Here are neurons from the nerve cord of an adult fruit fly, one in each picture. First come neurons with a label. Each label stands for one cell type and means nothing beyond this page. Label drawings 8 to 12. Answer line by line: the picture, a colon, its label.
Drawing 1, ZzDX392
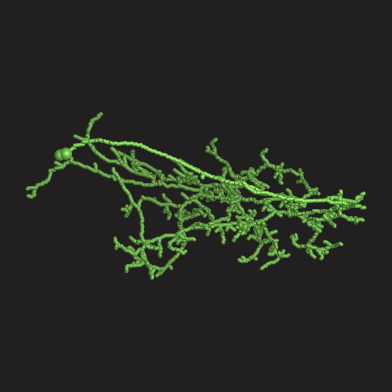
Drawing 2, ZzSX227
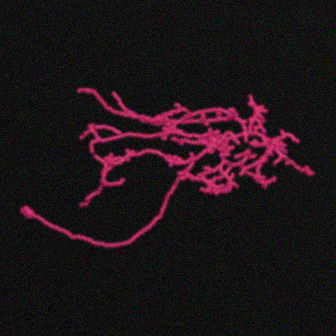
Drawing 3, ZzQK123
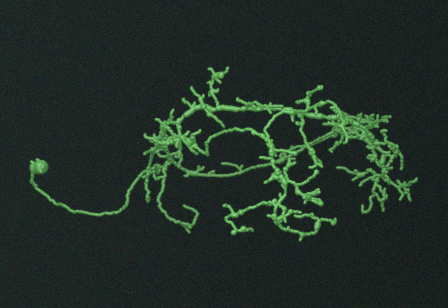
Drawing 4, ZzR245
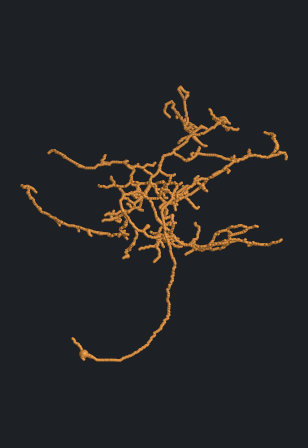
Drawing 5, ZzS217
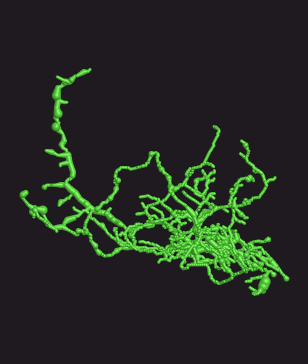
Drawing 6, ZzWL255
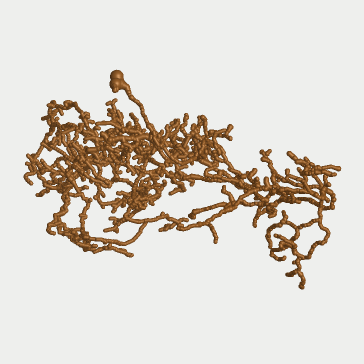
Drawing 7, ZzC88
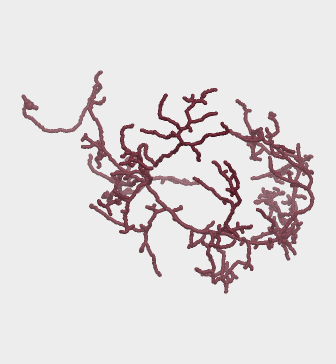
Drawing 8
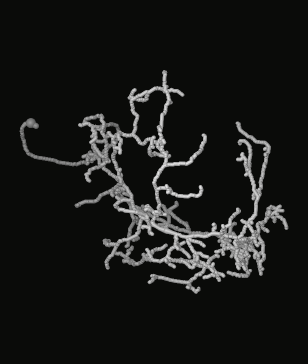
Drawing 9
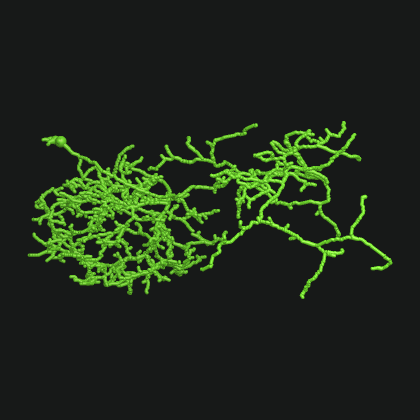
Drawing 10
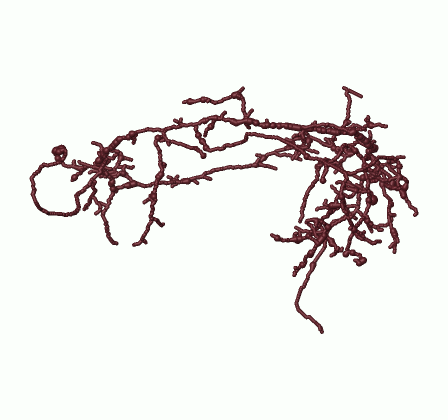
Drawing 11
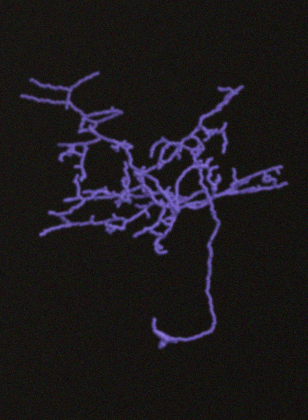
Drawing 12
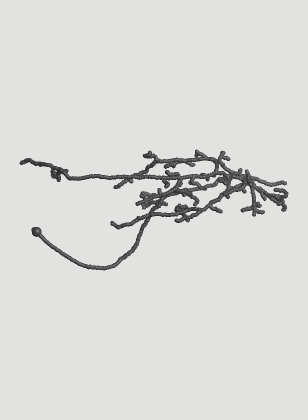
8: ZzC88
9: ZzWL255
10: ZzQK123
11: ZzR245
12: ZzSX227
